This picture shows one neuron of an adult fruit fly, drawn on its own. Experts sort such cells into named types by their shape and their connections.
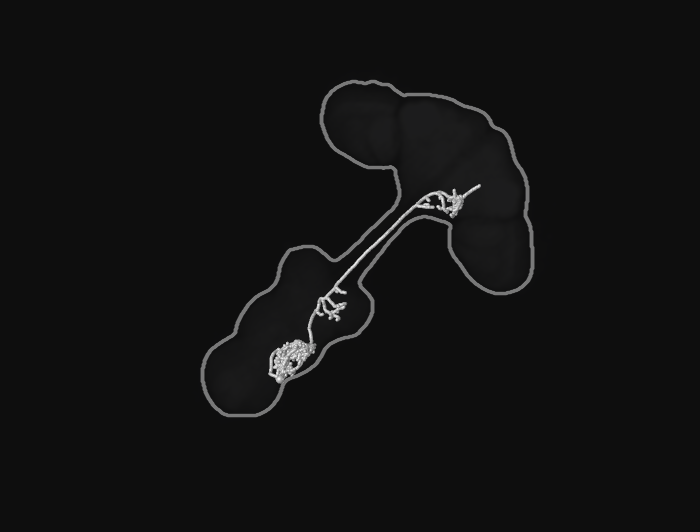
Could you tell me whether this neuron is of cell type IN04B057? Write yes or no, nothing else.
no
